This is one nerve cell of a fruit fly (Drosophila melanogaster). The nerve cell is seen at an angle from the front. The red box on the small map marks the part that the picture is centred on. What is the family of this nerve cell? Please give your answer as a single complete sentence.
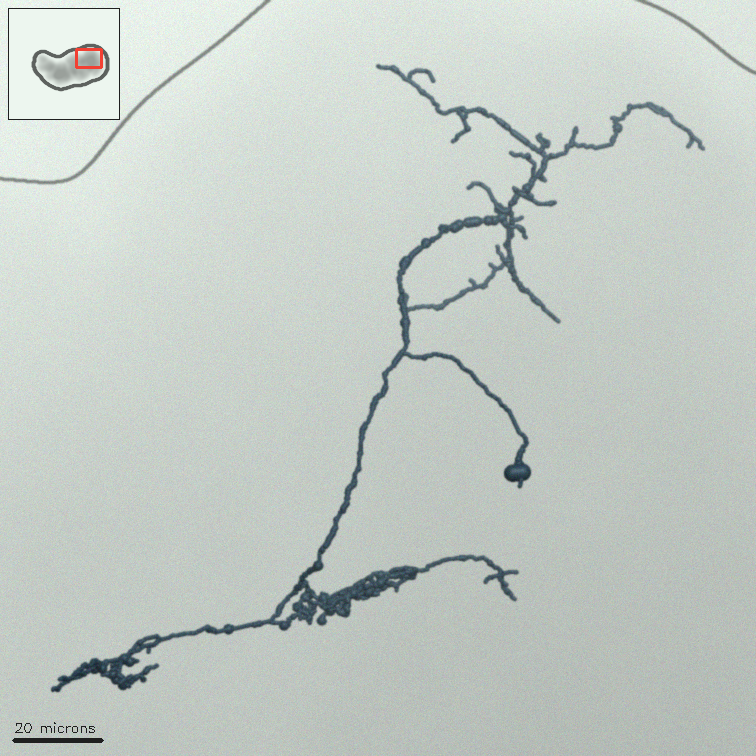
By its family, the nerve cell is class DAN.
